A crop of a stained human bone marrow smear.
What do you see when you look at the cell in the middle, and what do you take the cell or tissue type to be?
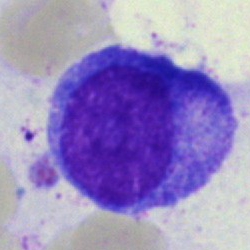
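The nucleus fills most of the cell, and its chromatin is finely granular rather than coarsely clumped. The cytoplasm stains deep blue; its widest rim lies on the right, where it looks paler and mottled. This is a promyelocyte.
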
